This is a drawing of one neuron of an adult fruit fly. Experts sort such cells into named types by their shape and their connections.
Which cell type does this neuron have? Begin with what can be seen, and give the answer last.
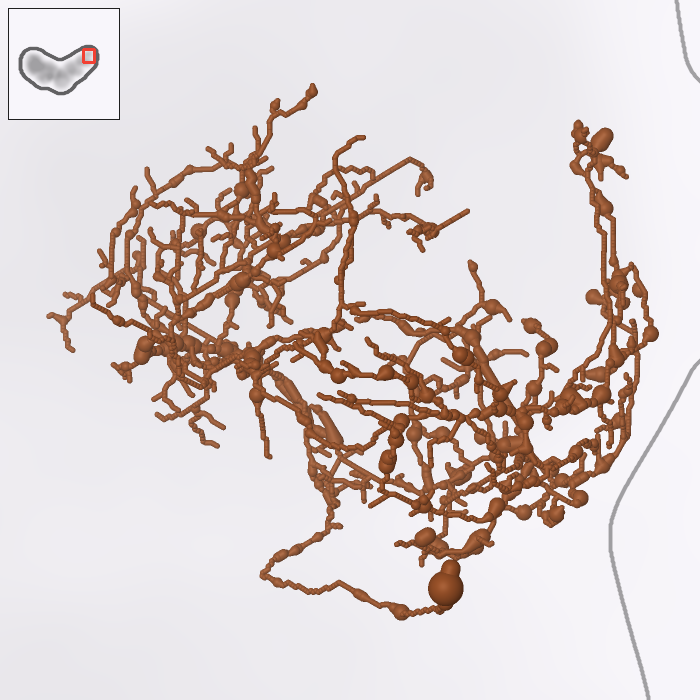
In this view it is about as wide as it is tall. Its broad class is nerve-cord intrinsic neuron. Its cell type is INXXX473.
